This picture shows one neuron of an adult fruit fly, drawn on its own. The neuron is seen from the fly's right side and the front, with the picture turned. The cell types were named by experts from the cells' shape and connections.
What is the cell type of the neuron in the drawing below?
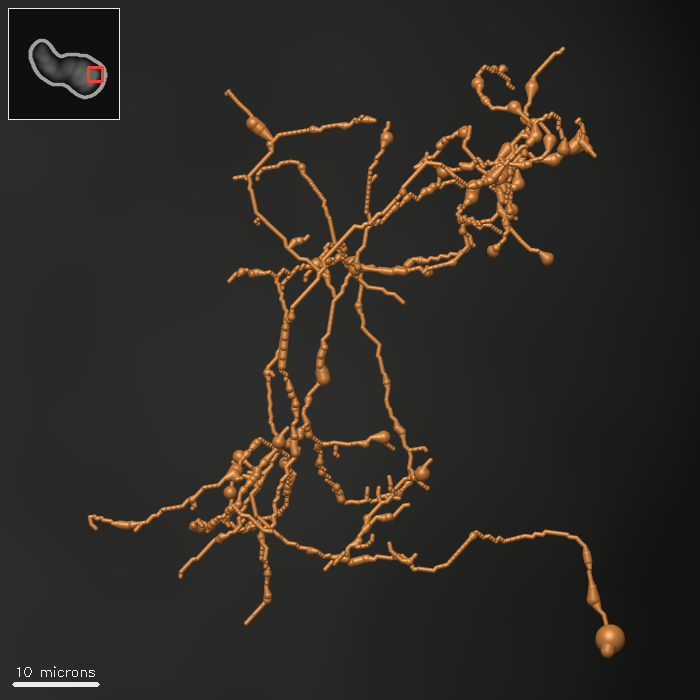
LHAD1a4_b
